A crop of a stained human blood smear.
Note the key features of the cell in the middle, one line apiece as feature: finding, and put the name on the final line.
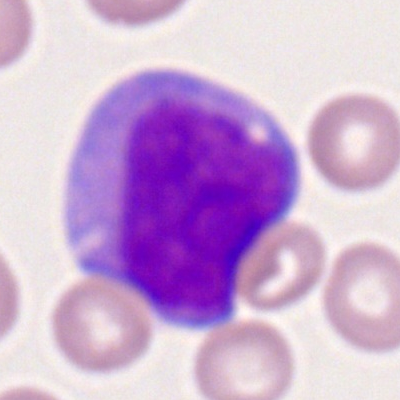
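Outline: smooth, no surface projections
Nucleus: one unlobed mass
Cytoplasm: widest band on the left of the nucleus
Chromatin: purple, scattered paler patches, no dense dark clumps
Name: myeloblast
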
